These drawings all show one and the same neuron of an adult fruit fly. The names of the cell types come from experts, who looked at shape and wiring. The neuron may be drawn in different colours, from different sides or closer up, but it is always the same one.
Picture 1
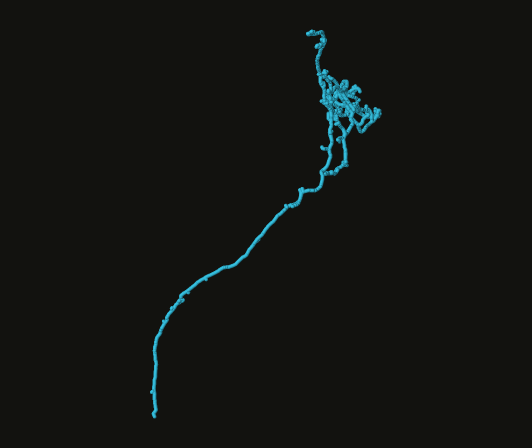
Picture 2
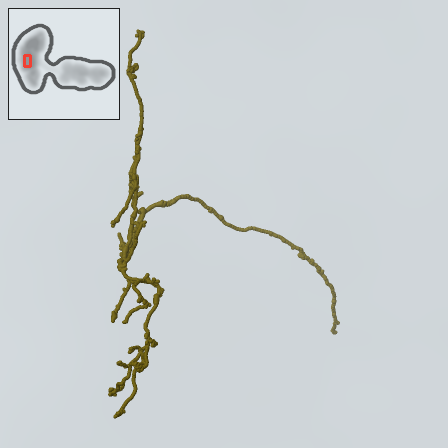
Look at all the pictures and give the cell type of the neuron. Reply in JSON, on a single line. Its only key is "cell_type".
{"cell_type": "TPMN1"}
